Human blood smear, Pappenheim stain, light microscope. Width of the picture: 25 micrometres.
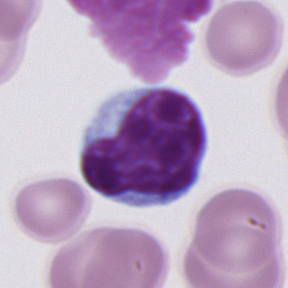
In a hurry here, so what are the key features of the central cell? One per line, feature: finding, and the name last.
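Outline: round and smooth, without projections
Nuclear notch: shallow, on upper-left side
Cytoplasm: pale greyish-blue
Granules: none visible
Identification: typical lymphocyte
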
